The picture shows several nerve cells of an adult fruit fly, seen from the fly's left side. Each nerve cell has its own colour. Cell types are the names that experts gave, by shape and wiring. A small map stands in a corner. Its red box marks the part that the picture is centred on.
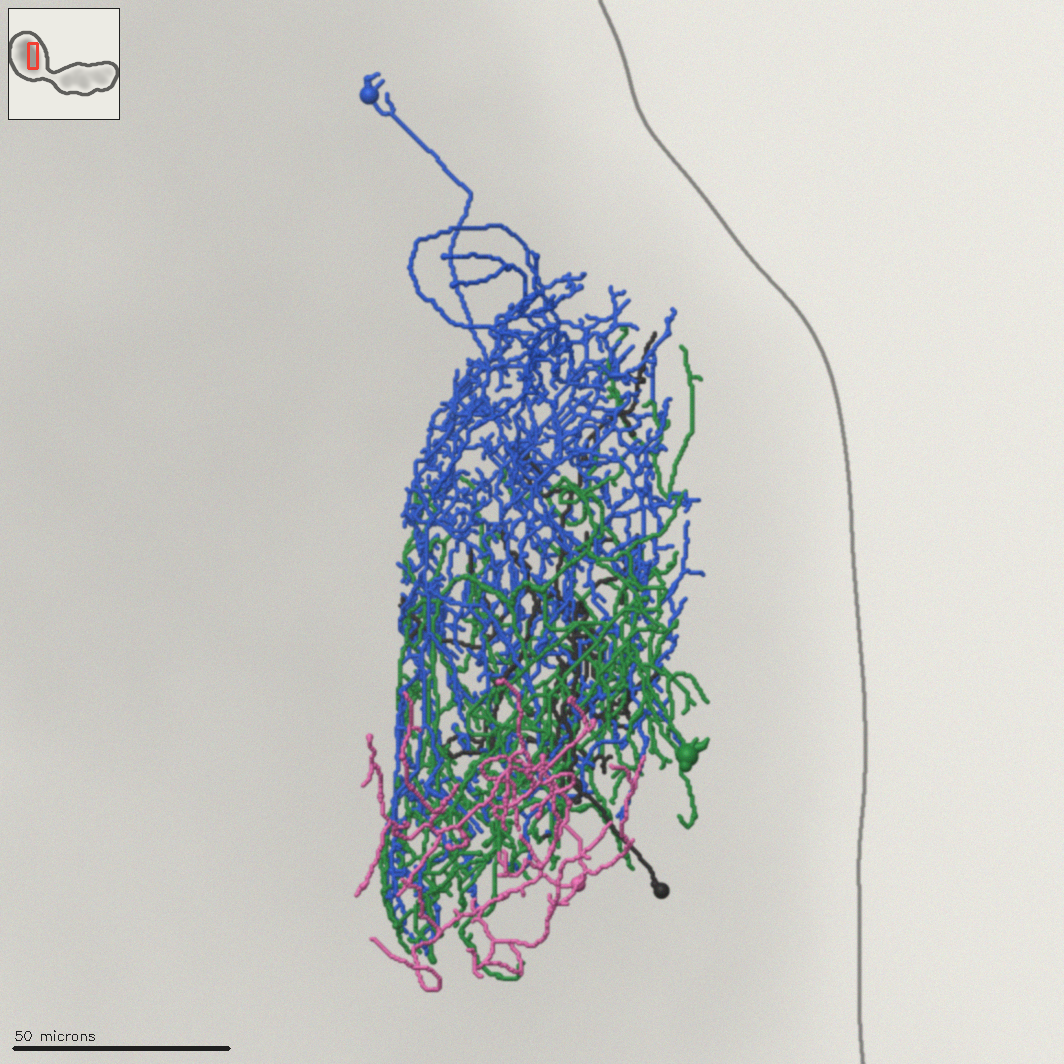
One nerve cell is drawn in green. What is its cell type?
Li36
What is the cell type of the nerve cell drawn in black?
Li18a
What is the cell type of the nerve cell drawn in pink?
Li35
